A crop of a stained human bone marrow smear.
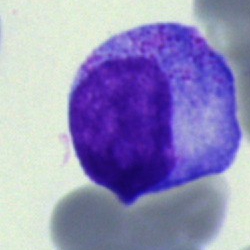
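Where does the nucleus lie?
Off-centre towards the left, filling roughly half or more of the cell area.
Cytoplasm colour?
Blue-violet, with a paler area on the right beside the nucleus.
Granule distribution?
Fine reddish-purple granules lie mainly in the upper cytoplasm.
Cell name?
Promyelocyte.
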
